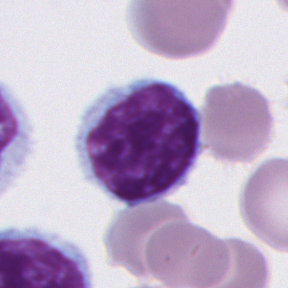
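Typical lymphocyte, the nucleated cell at the centre of this peripheral blood smear: its nucleus is round, without lobes or a deep notch. The cytoplasm is pale greyish-blue and shows no distinct granules. Its outer edge is ragged rather than smooth.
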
